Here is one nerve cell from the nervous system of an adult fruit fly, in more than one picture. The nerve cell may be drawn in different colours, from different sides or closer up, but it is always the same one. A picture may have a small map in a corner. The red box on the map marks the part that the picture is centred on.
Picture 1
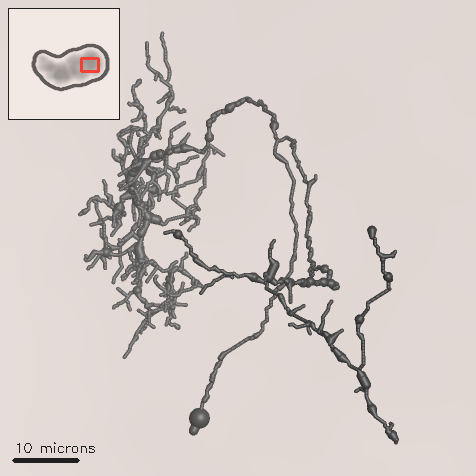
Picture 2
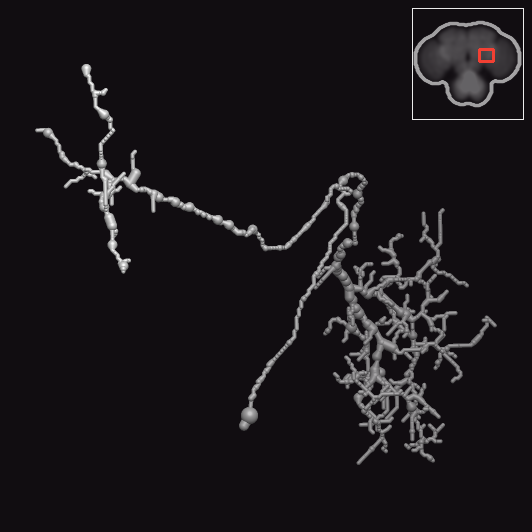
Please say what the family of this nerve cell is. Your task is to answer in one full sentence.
This nerve cell is given the family LC.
